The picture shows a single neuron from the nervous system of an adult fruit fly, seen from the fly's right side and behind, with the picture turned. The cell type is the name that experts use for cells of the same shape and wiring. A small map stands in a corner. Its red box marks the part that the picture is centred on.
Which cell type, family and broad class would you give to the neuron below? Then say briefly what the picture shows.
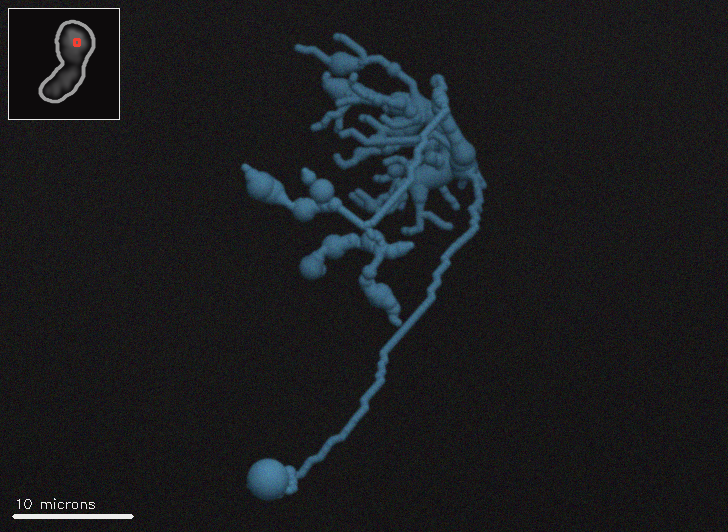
Its cell type is T5b. The family is T. This is an optic-lobe intrinsic neuron. By the scale bar it is about 40 microns tall in this view. In this view it is taller than it is wide.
